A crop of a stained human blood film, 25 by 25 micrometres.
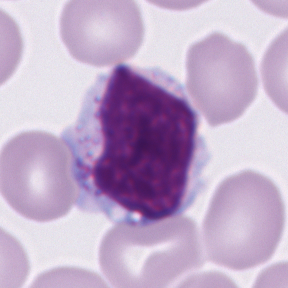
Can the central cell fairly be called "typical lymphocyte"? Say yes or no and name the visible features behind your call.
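Fine reddish-purple granules scattered through the pale blue cytoplasm decide the question.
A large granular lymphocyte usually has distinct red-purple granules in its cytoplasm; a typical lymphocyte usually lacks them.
The name typical lymphocyte therefore does not fit; this is a large granular lymphocyte. The nucleus, with a shallow concave indentation on its left side, fills about 70% of the area of a cell about 13 micrometres across.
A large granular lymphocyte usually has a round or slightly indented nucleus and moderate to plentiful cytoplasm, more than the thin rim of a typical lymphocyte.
Its chromatin is dark purple in coarse clumps; the nuclear outline is angular, and the cell edge irregular and slightly frayed.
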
